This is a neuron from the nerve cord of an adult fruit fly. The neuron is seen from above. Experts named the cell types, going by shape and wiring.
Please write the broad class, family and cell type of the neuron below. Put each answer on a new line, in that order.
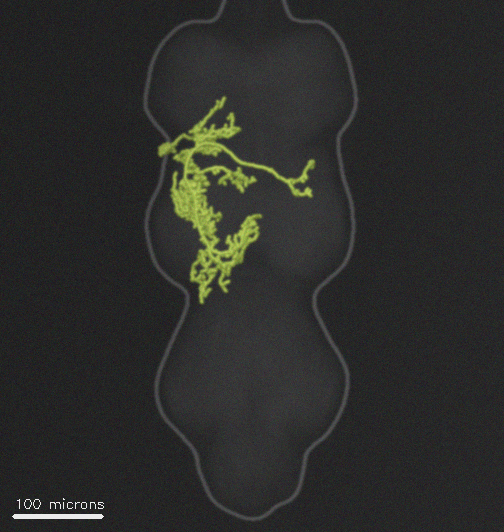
nerve-cord intrinsic neuron
hemilineage 03B
IN03B008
